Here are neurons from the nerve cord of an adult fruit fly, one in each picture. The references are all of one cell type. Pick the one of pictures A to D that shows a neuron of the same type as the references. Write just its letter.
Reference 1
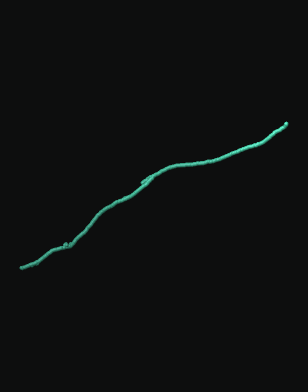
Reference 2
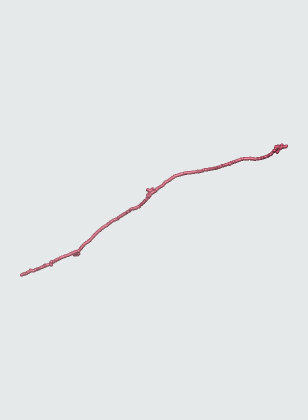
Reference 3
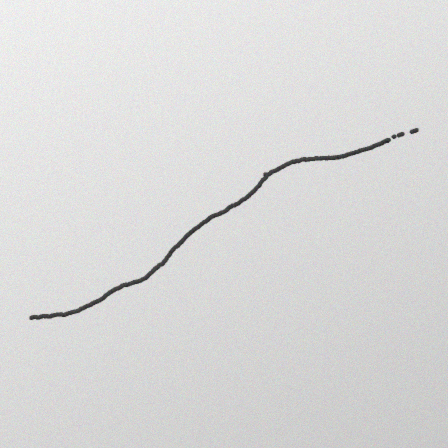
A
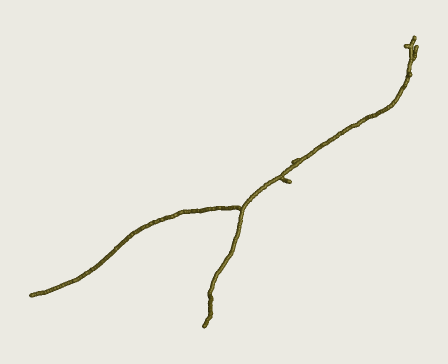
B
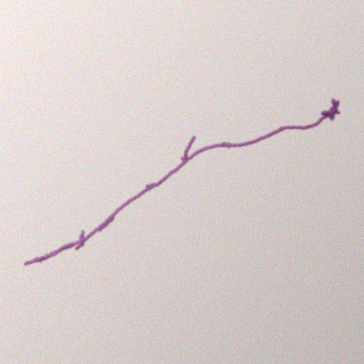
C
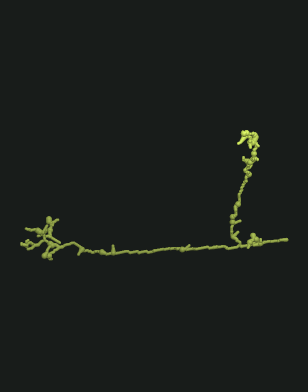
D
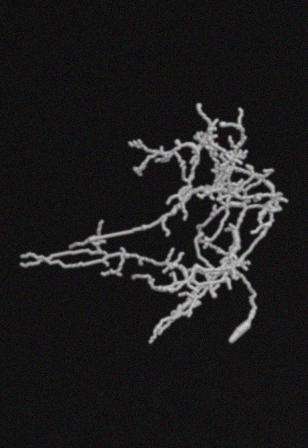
B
